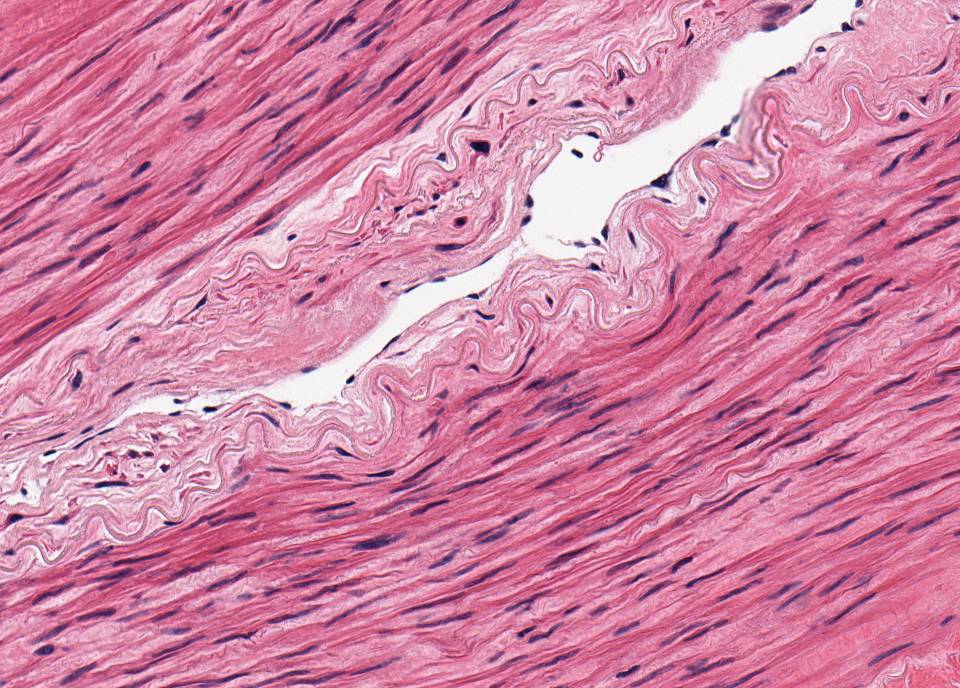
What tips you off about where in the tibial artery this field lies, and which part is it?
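The answer is tunica media. First, smooth muscle cells fill the upper left and lower right, parallel to the lumen, with elongated, cigar-shaped, dark purple nuclei.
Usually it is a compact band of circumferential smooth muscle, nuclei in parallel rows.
Second, a glassy, tightly wavy lamina runs along both lumen edges.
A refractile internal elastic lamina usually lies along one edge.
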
